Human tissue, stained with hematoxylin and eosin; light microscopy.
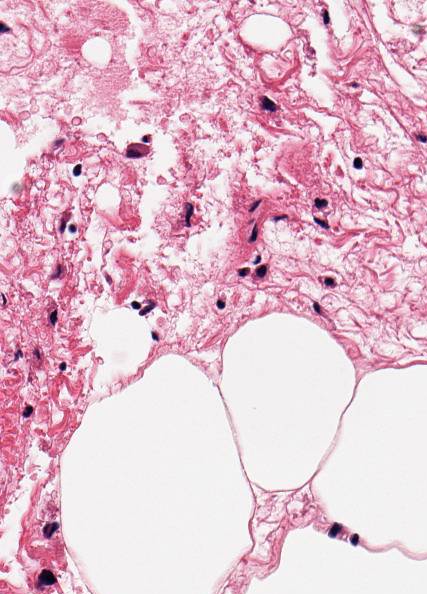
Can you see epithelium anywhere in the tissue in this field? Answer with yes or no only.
No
